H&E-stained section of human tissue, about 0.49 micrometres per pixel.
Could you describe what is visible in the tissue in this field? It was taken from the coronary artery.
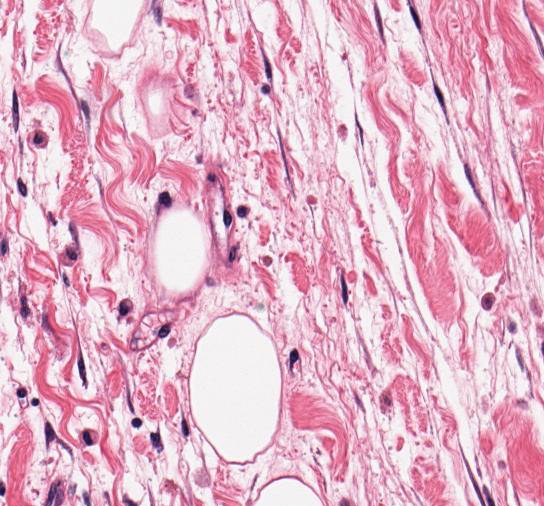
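Loose fibrous connective tissue throughout; no epithelium. Pink fibre bundles run diagonally, upper left to lower right, clearest in the right half. Many bundles wavy, not straight. Scattered dark, elongated, spindle-shaped nuclei lie parallel to the bundles.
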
